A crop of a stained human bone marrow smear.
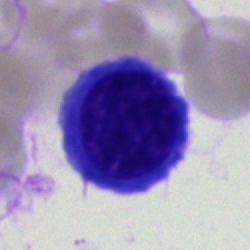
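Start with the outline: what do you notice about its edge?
It's round, but slightly bumpy on the right side.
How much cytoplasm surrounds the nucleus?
Only a scant rim, widest on the left, with no vacuoles in it.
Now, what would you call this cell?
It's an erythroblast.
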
